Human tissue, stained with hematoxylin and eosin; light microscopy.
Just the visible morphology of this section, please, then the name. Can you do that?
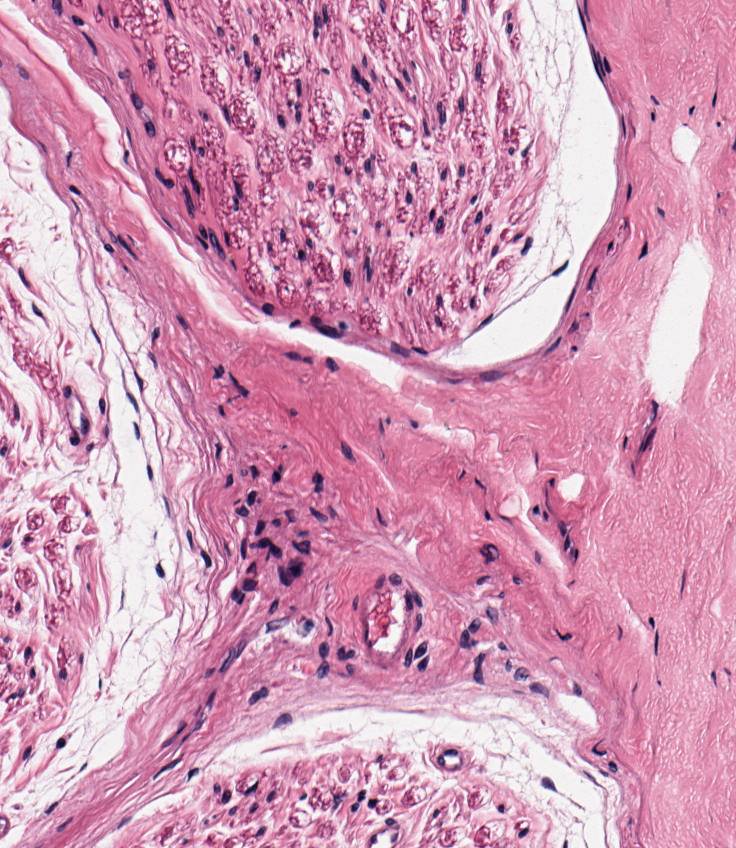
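Rounded bundles of nerve fibres occupy the top, the left edge and the bottom, with dense pink connective tissue between them. In the top bundle the fibres are cut transversely, appearing as round profiles with pale, frothy centres. Small, dark, elongated nuclei sit between these profiles. A small blood vessel holding red blood cells lies between the bundles in the lower centre. This is tibial nerve.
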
